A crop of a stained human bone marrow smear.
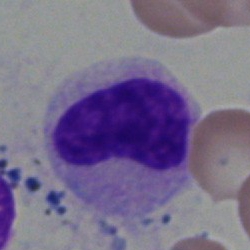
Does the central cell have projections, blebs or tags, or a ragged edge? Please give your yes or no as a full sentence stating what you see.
No, it is a smooth edge, not a rough one, that bounds the cell.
